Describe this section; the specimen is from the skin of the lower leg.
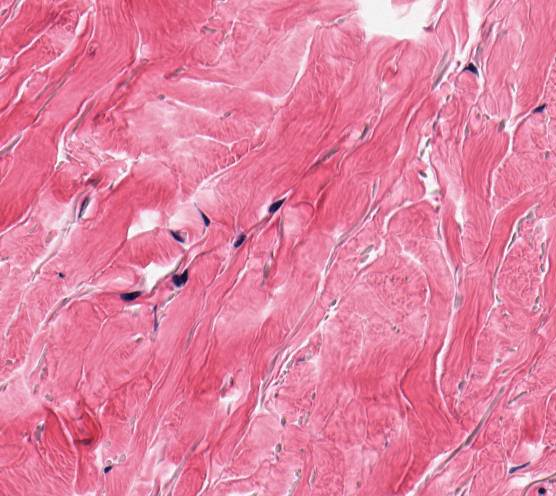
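Nuclei are sparse across the field, and those present are small, dark and spindle-shaped. The bundles show a fine fibrillar texture within them. Near the centre, a short row of dark nuclei lines a cleft.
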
